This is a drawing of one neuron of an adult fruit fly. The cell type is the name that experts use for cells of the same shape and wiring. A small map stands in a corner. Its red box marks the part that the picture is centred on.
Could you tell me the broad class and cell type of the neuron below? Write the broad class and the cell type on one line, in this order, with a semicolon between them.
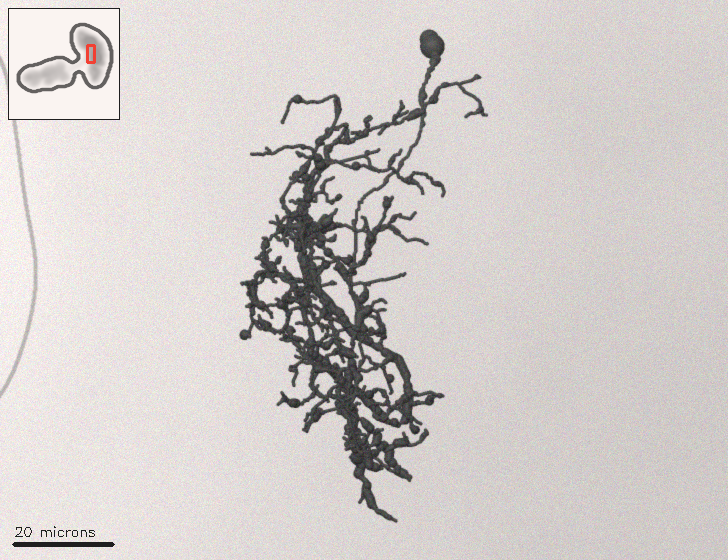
central-brain intrinsic neuron; IB033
